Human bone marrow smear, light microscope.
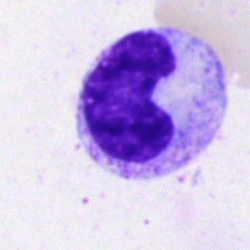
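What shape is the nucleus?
Kidney-shaped, with a deep notch that opens toward the right.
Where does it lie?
Toward the left, leaving most of the cytoplasm on the right.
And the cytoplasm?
Fine pinkish-purple granules scattered through it, and paler inside the notch.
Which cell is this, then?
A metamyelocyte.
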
